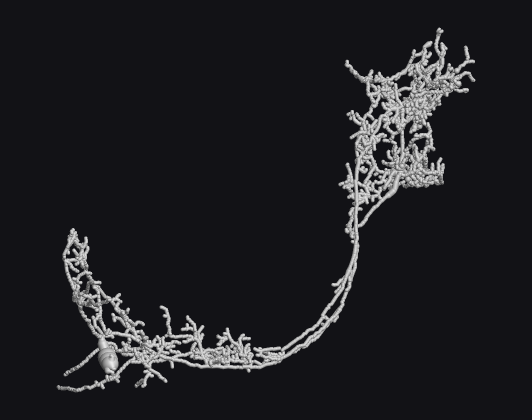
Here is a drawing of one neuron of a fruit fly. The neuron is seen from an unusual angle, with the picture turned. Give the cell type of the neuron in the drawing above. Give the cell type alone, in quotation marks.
"PRW073"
